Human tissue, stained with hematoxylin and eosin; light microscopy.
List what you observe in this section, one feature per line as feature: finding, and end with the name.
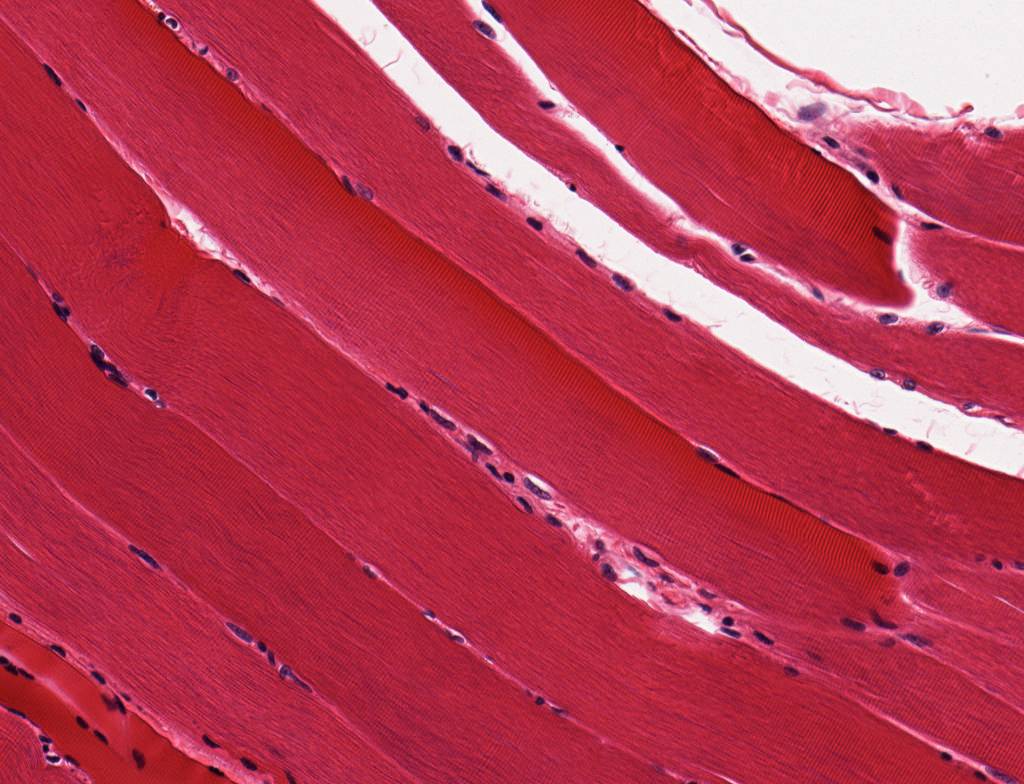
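Striations: fine, running across the fibres, best in the centre
Nuclei: dark, flattened, elongated, sitting at fibre edges
Fibres: separate unbranched cylinders, never joining
Cytoplasm: uniform deep pink-red
Name: skeletal muscle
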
